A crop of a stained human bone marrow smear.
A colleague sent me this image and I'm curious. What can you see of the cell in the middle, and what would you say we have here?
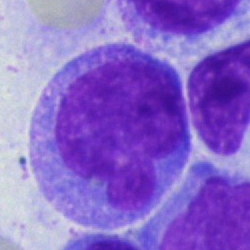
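Look first at the edge of the middle cell: it is round and smooth. Now find the nucleus, which sits off-centre toward the upper right and has a notch along its lower edge. Notice that the rim of cytoplasm is widest on the left. This cell is a monocyte.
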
